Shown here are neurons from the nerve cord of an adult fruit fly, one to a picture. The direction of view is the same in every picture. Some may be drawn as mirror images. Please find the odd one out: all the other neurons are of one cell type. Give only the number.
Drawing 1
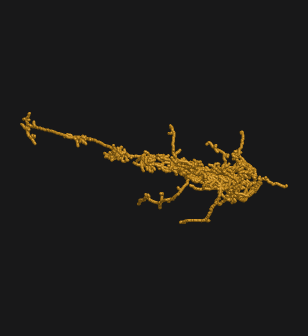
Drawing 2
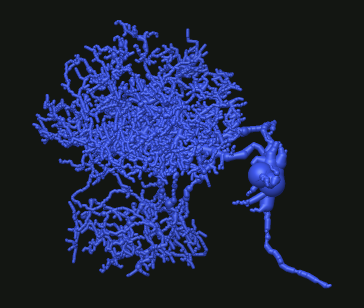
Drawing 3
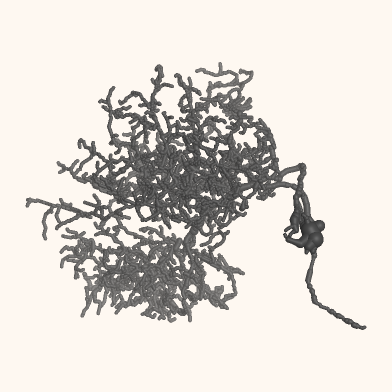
1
